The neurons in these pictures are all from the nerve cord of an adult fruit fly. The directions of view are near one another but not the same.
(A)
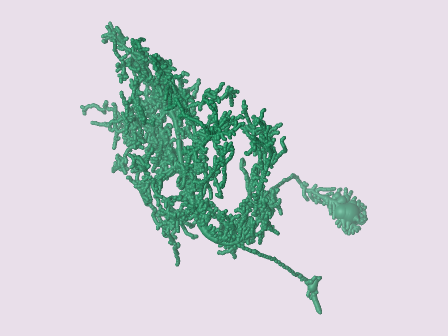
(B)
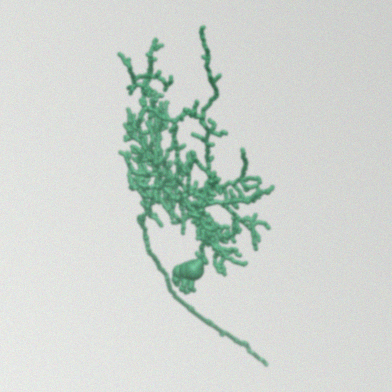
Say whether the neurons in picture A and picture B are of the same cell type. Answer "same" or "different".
different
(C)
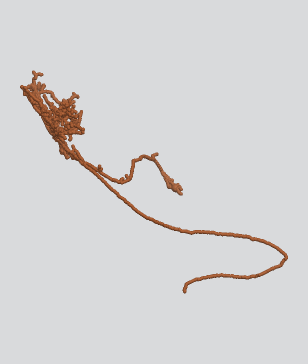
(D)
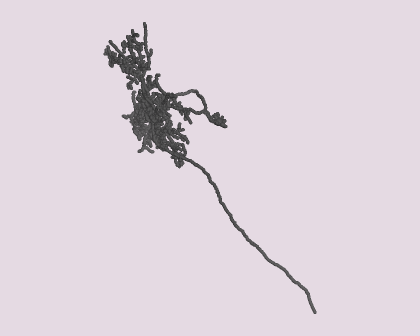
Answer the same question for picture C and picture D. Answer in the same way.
different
